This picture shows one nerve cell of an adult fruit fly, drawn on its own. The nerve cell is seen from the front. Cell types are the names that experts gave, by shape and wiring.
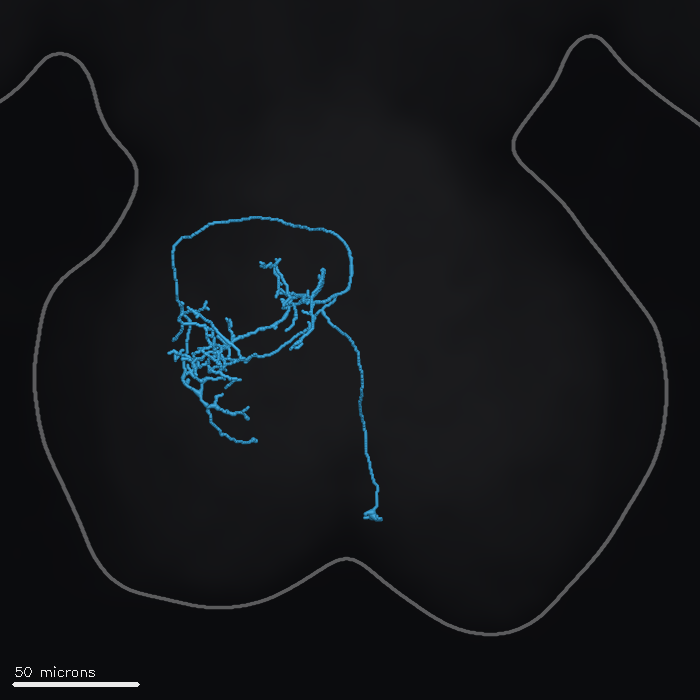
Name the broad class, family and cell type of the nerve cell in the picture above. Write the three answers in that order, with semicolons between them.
nerve-cord intrinsic neuron; hemilineage 02A; IN02A034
